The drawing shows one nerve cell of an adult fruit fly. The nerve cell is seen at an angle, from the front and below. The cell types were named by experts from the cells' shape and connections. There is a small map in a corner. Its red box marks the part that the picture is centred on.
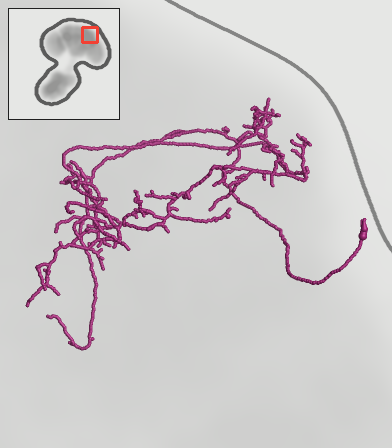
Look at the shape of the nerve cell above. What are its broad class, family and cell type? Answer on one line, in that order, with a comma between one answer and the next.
central-brain intrinsic neuron, hemilineage SIPa1_ventral, CL024_a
